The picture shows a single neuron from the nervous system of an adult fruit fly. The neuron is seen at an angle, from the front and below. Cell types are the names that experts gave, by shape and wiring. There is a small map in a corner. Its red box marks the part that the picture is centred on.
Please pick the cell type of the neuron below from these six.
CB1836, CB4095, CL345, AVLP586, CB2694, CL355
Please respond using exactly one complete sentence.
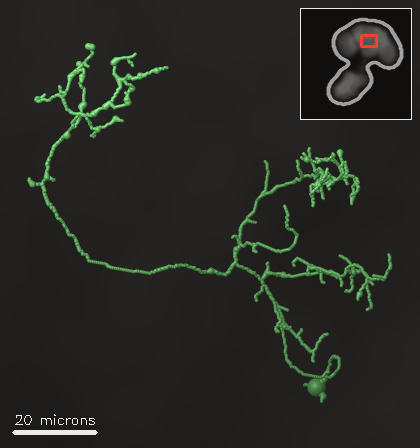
The single neuron here is of type CB4095.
